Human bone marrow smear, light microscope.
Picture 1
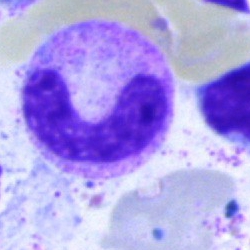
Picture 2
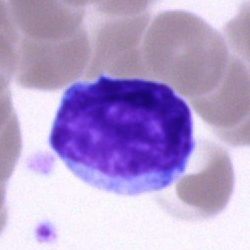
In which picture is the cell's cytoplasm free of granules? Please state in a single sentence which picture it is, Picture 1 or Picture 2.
It is the cell in Picture 2 whose cytoplasm shows no visible granules.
